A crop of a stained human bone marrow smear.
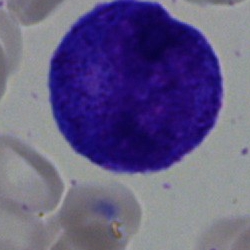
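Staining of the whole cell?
Deep blue-purple throughout.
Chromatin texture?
Fine and stippled.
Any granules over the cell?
None seen.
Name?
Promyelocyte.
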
